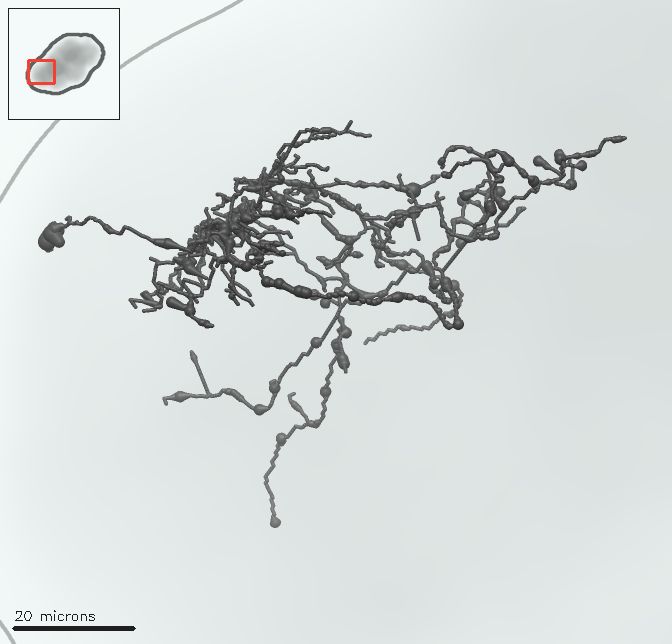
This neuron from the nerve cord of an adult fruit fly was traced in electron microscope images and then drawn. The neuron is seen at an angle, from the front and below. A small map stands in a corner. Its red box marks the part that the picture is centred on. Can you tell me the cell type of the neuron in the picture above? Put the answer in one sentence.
The cell type is INXXX415.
